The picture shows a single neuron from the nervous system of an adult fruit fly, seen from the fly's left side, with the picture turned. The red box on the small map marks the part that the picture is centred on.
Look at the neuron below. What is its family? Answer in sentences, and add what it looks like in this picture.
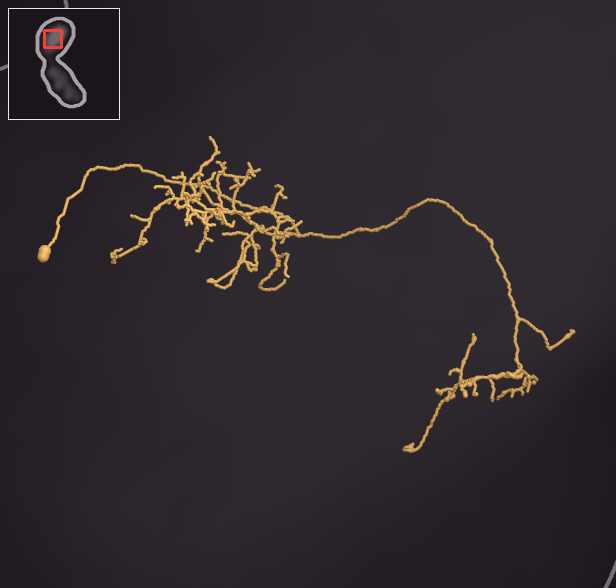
The family is hemilineage VESa1. It is a central-brain intrinsic neuron. The cell body can be seen on the left of the picture. Dozens of branch ends can be seen.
